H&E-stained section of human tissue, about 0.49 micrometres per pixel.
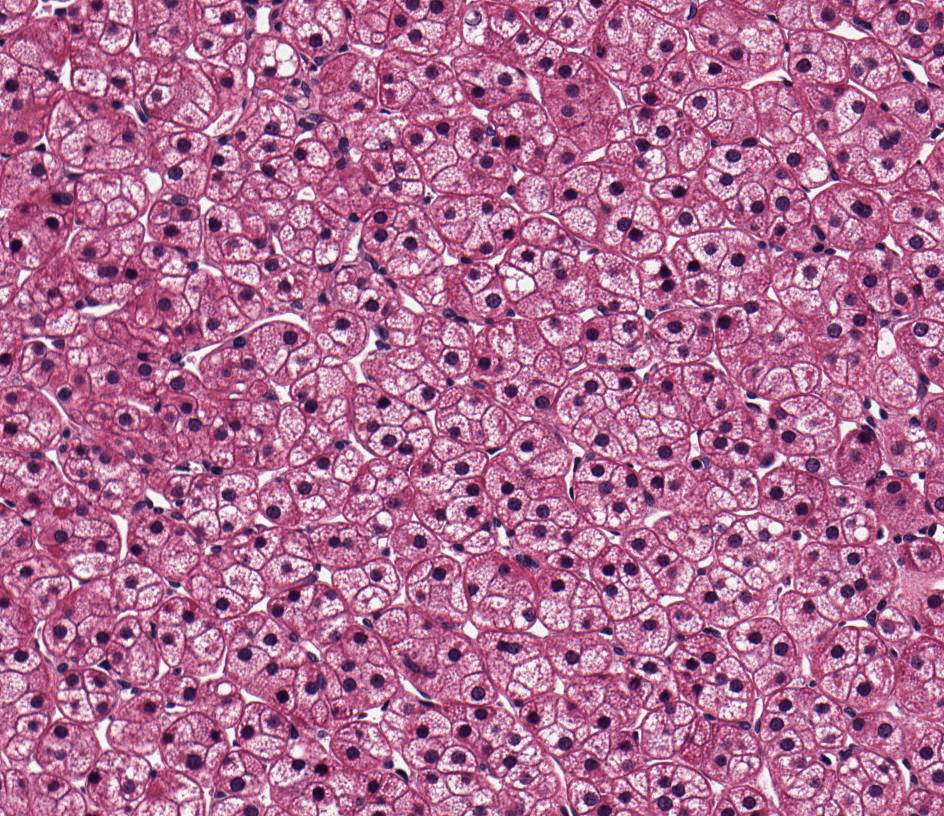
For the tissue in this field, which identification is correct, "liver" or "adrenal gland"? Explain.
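This is adrenal gland. The deciding feature is the cytoplasm: in most cells it is pale and finely vacuolated, with a foamy, bubbly look.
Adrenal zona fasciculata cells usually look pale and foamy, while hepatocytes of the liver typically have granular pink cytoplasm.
The polygonal cells, with sharp, thin pink borders and small, round, dark nuclei mostly near the centre, pack the field in nests and short cords.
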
